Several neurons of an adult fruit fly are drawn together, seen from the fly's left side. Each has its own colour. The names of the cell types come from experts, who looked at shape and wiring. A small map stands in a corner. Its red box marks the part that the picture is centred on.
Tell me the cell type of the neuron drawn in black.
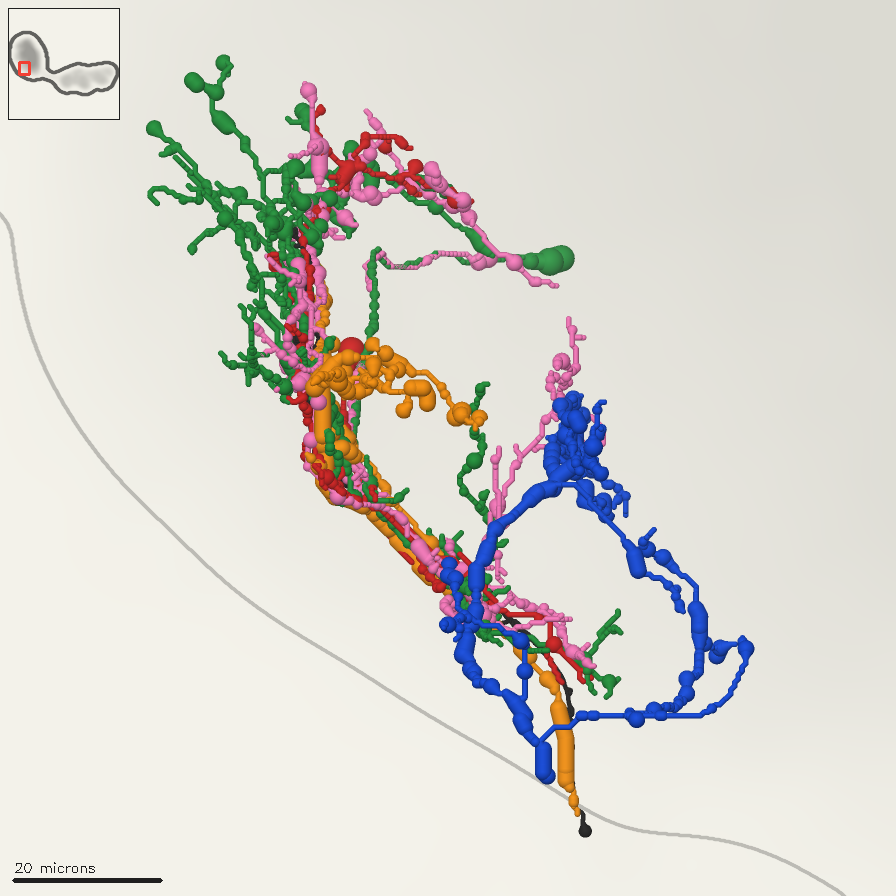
claw_tpGRN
